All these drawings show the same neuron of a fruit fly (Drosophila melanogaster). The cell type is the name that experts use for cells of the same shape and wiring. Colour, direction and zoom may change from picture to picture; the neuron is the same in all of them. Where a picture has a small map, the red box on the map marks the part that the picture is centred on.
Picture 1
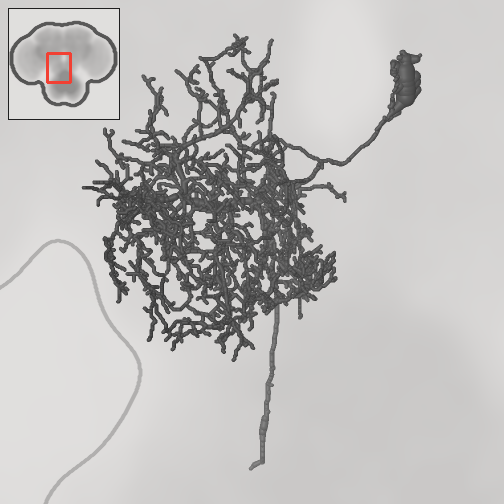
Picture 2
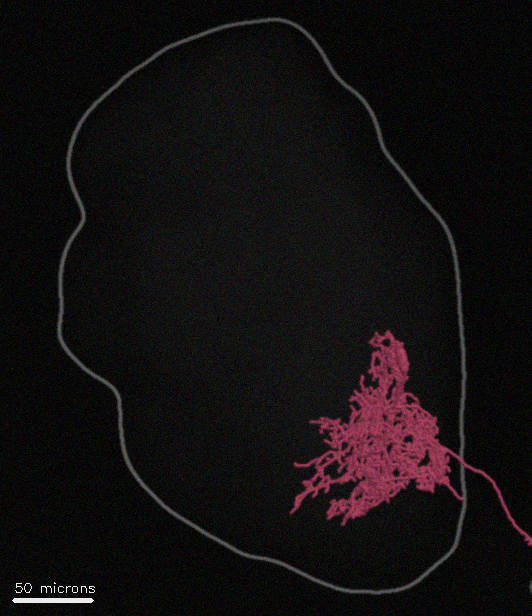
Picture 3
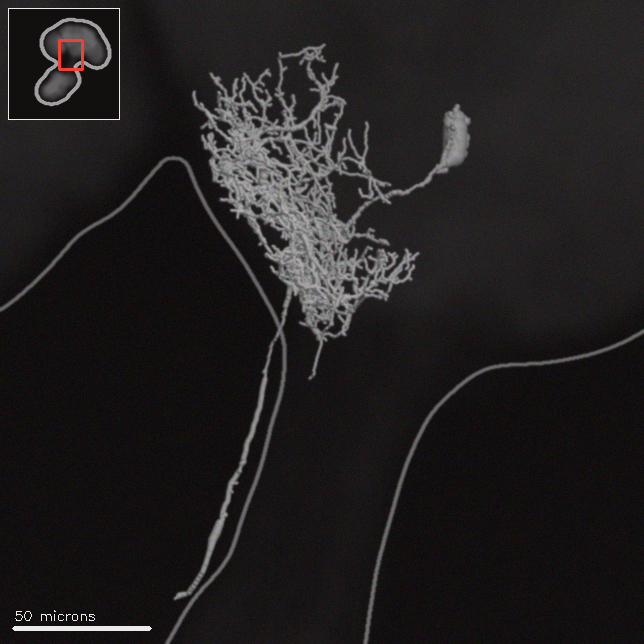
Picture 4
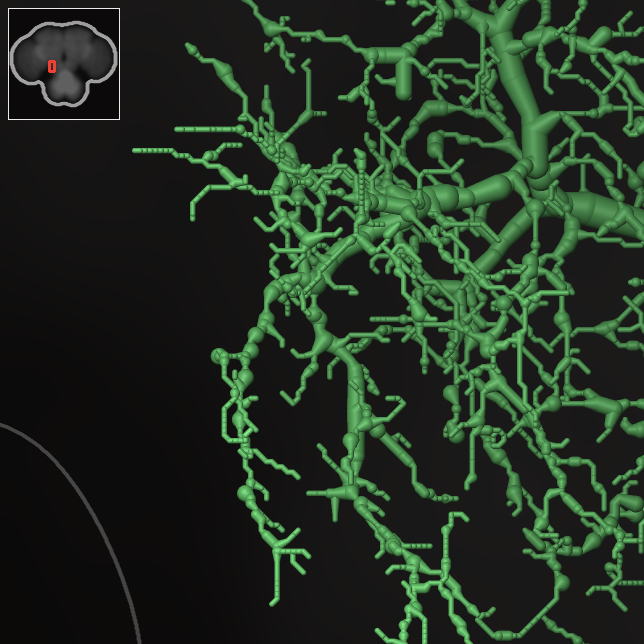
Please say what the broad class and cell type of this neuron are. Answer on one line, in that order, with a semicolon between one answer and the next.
motor neuron of the brain; GNG641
